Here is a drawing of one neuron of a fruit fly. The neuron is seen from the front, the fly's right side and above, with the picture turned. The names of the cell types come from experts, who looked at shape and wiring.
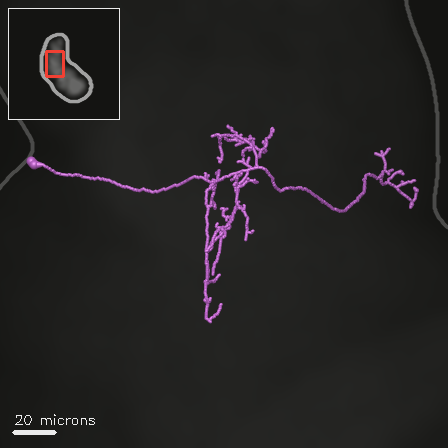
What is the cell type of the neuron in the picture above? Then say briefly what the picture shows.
The cell type is IN06A075. This is a nerve-cord intrinsic neuron. From left to right in the picture it spans about 190 microns. As drawn here it is wider than it is tall.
